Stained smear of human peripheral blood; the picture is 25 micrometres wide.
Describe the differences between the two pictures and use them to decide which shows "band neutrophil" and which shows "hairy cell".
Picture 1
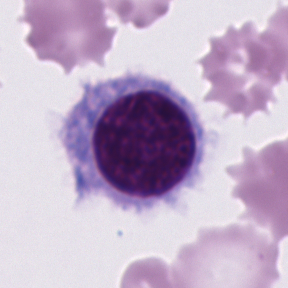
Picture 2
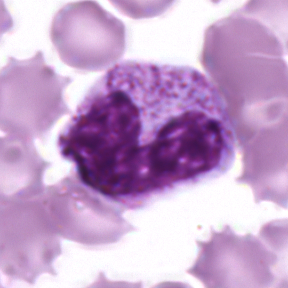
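Picture 1 shows a hairy cell; picture 2 shows a band neutrophil. In picture 1, many fine, hair-like projections line the edge right round the cell.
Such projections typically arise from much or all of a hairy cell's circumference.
Its nucleus is round with a smooth outline, free of any notch or fold; it is about 9 micrometres across in a cell of about 12 micrometres and fills about 60% of the cell's area. The rim of cytoplasm is broader to the left of the nucleus than to the right, and it holds neither distinct granules nor vacuoles.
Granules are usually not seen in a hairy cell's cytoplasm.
In picture 2, the nucleus has two large lobes, one left and one right, joined along the lower side of the cell.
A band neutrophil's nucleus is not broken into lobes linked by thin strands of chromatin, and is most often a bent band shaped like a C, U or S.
The chromatin is dark purple and coarsely clumped, with no nucleoli in view.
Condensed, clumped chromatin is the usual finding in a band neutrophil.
Between the granules, the cytoplasm is pale rather than blue. Red cells near the hairy cell have spiky, crenated outlines.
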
